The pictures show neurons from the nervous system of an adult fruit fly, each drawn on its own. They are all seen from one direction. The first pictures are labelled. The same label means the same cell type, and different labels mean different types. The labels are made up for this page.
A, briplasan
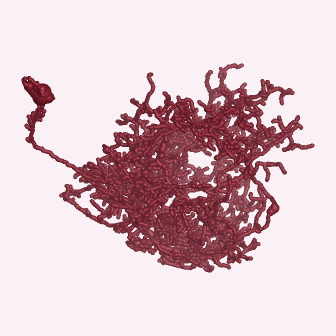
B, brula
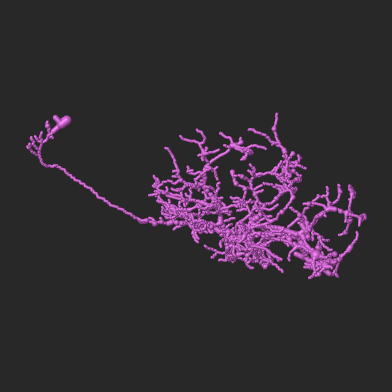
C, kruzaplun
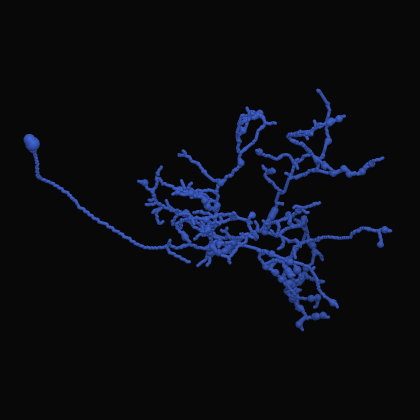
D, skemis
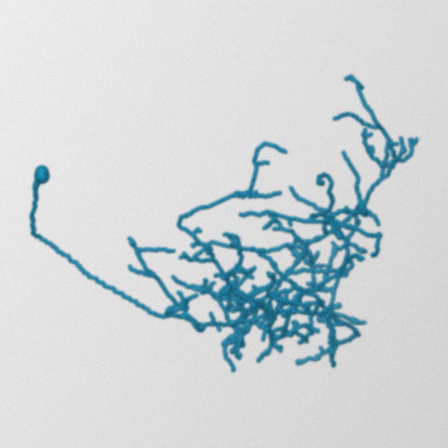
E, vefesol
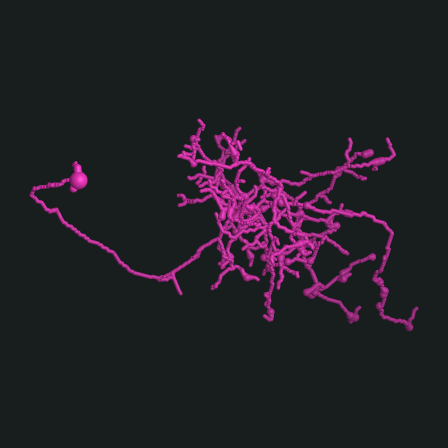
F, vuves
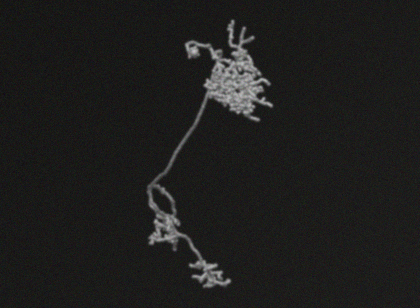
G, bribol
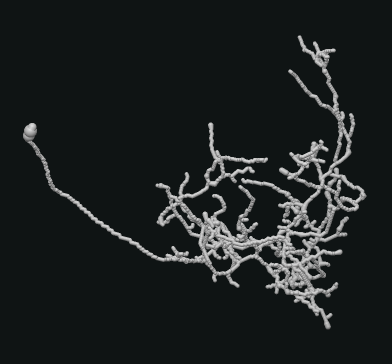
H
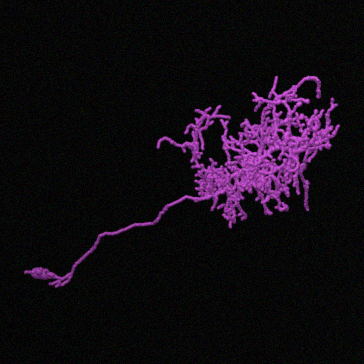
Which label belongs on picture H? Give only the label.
brula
